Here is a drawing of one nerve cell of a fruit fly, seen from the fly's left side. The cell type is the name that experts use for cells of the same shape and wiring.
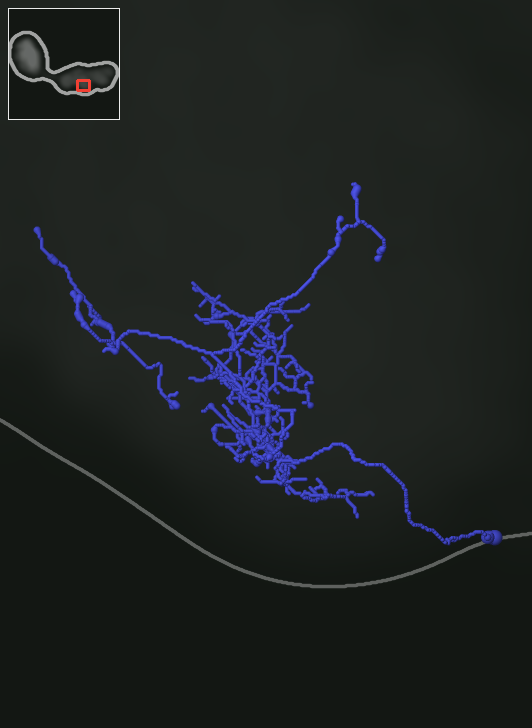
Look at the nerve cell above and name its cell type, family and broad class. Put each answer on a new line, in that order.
IN01B054
hemilineage 01B
nerve-cord intrinsic neuron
